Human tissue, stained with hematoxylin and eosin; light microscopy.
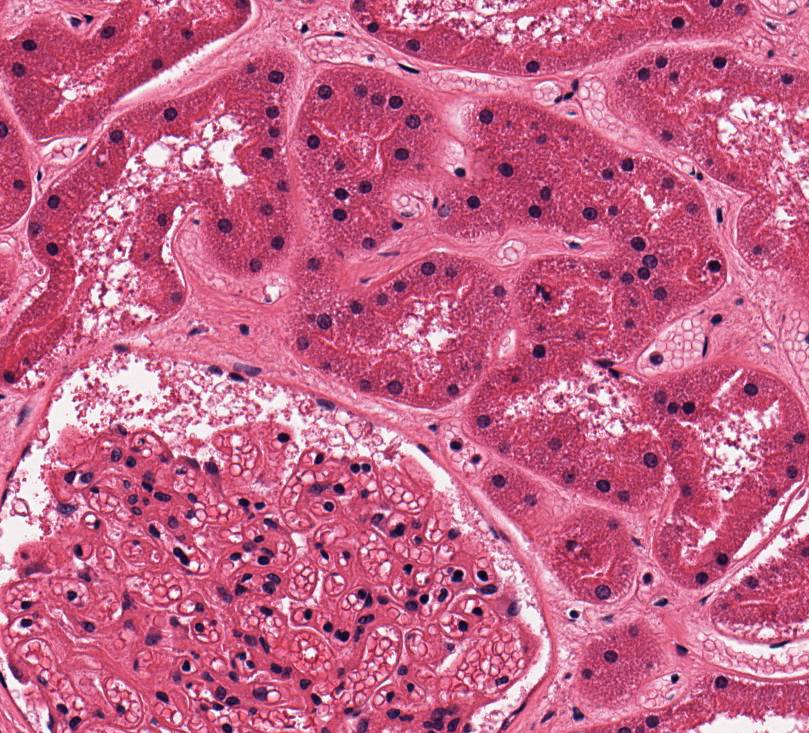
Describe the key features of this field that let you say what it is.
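Cortical labyrinth of the kidney. Its nests hold large polygonal cells with abundant finely granular, deeply eosinophilic cytoplasm.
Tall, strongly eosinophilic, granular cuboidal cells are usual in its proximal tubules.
Several nests show irregular central clefts holding loose pale granular and vacuolated material. A white crescent-shaped gap separates the bubbly lower-left compartment from its fibrous rim along the upper and left side.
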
